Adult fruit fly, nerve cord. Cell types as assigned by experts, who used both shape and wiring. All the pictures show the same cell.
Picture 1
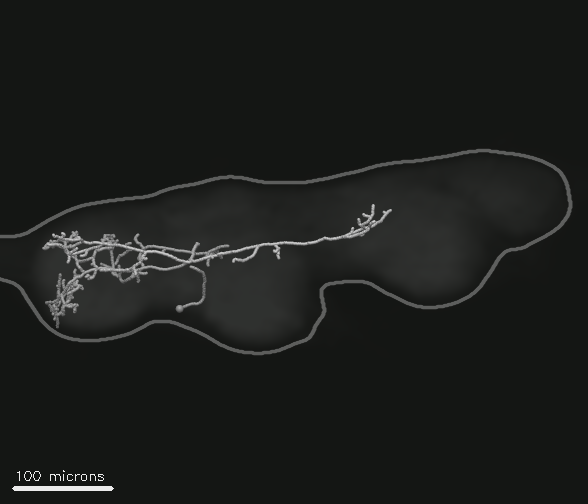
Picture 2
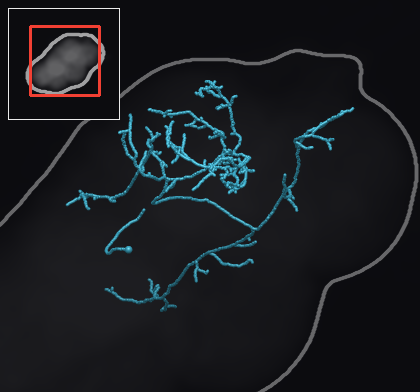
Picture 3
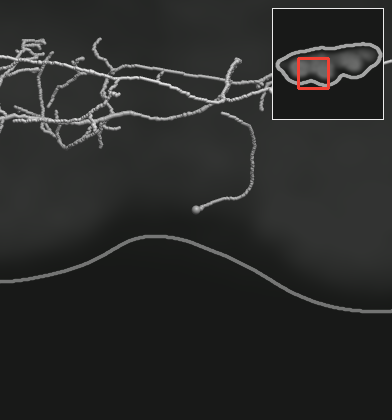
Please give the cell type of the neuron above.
IN08B040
